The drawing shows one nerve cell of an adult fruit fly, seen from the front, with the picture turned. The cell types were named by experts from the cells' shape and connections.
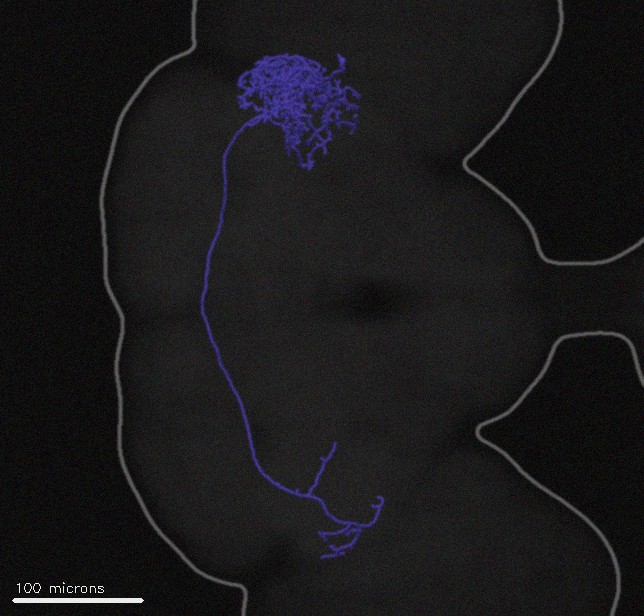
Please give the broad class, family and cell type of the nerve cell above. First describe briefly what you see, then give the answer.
The cell body is at the top of the picture. From top to bottom in the picture it spans about 400 microns. Its broad class is central-brain intrinsic neuron. The family is hemilineage VLPl&p2_lateral. The cell type is CB3667.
